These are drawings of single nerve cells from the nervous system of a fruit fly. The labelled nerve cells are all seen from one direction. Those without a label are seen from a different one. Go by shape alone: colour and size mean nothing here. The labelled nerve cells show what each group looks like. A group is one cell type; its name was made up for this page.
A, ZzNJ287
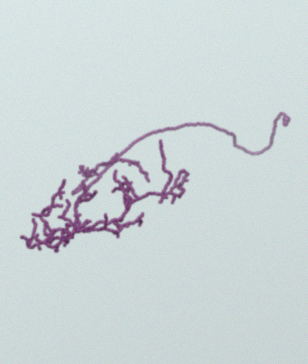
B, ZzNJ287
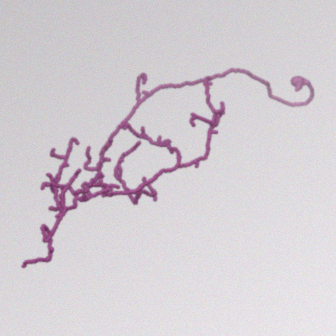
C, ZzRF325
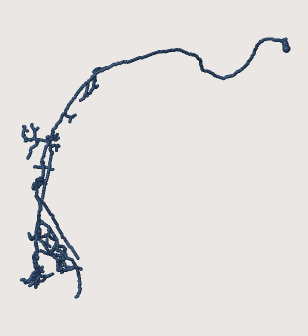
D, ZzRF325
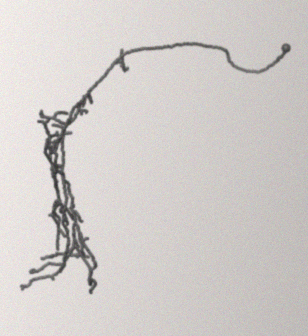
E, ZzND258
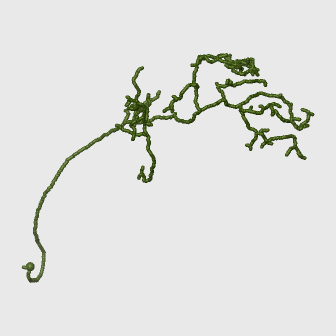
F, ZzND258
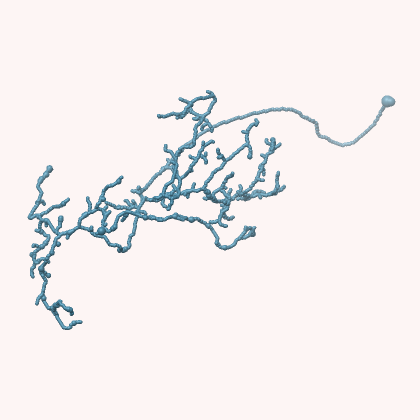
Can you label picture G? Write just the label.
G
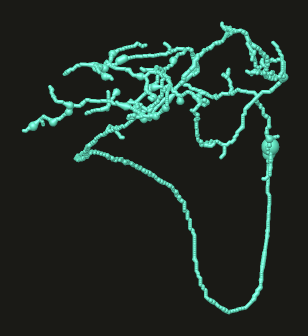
ZzNJ287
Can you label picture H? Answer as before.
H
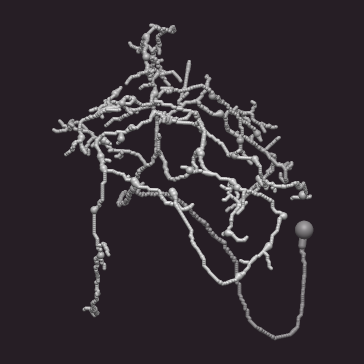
ZzND258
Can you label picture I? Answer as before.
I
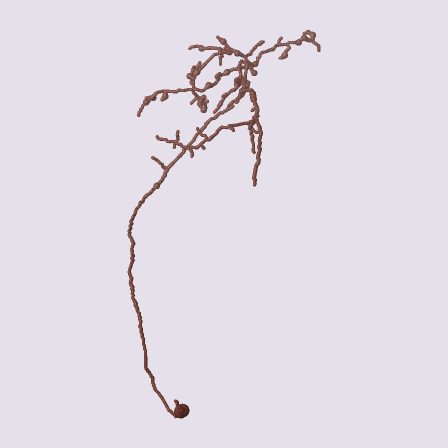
ZzNJ287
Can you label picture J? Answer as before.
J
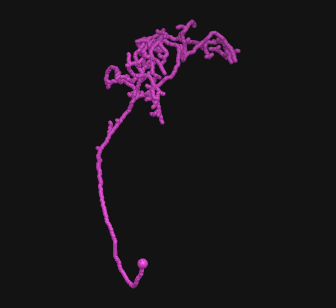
ZzND258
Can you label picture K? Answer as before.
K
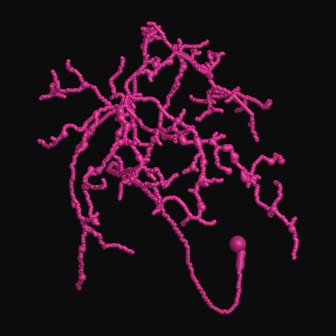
ZzND258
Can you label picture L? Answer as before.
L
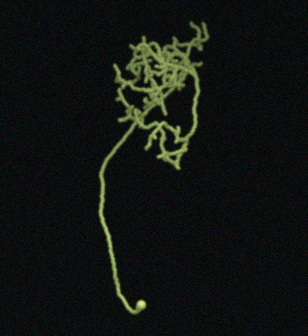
ZzNJ287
